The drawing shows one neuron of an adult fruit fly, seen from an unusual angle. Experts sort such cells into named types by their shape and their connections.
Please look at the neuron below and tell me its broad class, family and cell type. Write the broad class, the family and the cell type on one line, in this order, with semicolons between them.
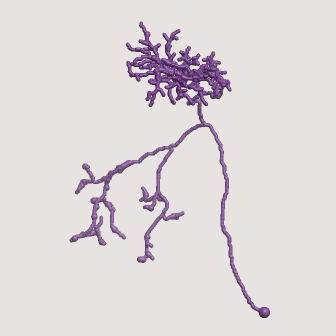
visual projection neuron; hemilineage VPNv1; LC17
